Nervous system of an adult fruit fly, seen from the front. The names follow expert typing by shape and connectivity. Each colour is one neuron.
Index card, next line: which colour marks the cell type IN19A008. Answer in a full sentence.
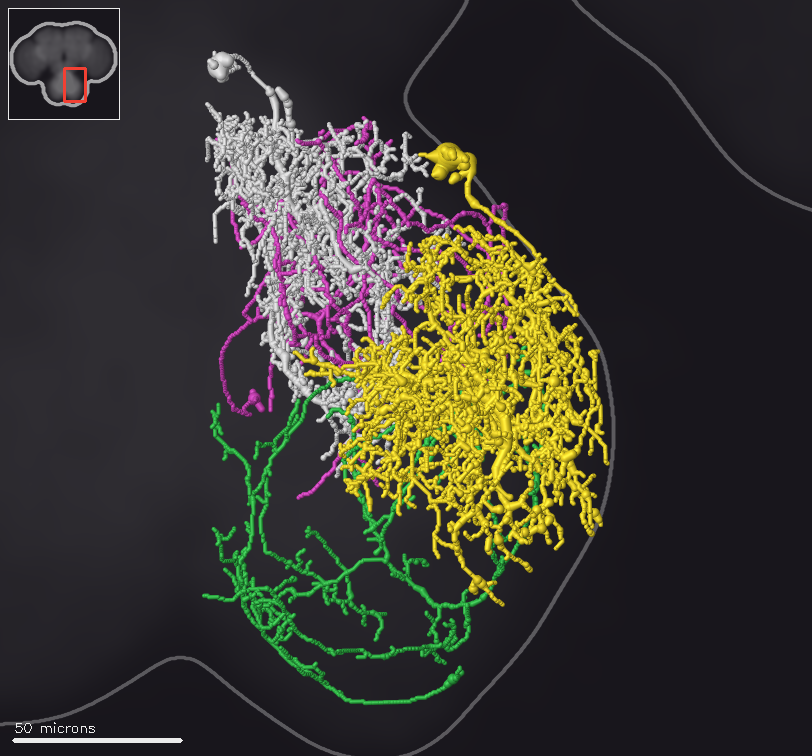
The colour is white.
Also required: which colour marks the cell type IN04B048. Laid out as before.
The colour is magenta.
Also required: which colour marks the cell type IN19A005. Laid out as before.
The colour is yellow.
